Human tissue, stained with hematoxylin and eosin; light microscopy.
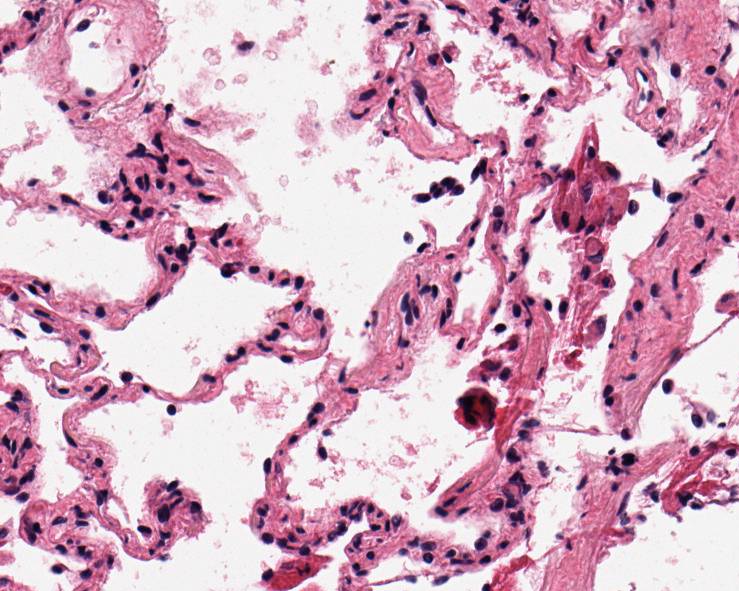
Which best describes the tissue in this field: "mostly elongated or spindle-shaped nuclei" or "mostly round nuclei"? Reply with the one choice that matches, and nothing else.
Mostly elongated or spindle-shaped nuclei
